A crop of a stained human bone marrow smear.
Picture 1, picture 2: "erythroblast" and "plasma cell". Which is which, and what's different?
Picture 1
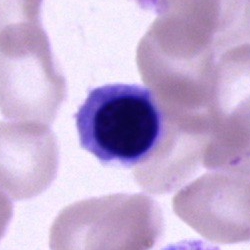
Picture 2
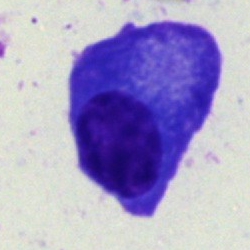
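Let's settle the names first: picture 1 shows an erythroblast, and picture 2 a plasma cell. See how the erythroblast is roughly round, with a small pointed projection on its left edge, while the plasma cell is irregular and angular, widest at the top and narrowing toward the bottom. In the erythroblast, the chromatin is very dark and evenly condensed, with no inner pattern and no visible nucleoli. In the plasma cell, it stains dark purple and has a dense, mottled look.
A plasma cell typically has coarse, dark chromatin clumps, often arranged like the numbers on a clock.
Around the erythroblast, the cytoplasm forms a moderate blue-violet rim without visible granules. The nucleus sits off-centre to the right, leaving more cytoplasm on the left.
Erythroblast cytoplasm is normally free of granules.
The plasma cell's cytoplasm, by contrast, is abundant, covers more area than the nucleus and is deep blue.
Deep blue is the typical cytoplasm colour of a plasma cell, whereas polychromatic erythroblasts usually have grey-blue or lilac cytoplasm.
No other cell touches the plasma cell, and only small scattered specks lie around it.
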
